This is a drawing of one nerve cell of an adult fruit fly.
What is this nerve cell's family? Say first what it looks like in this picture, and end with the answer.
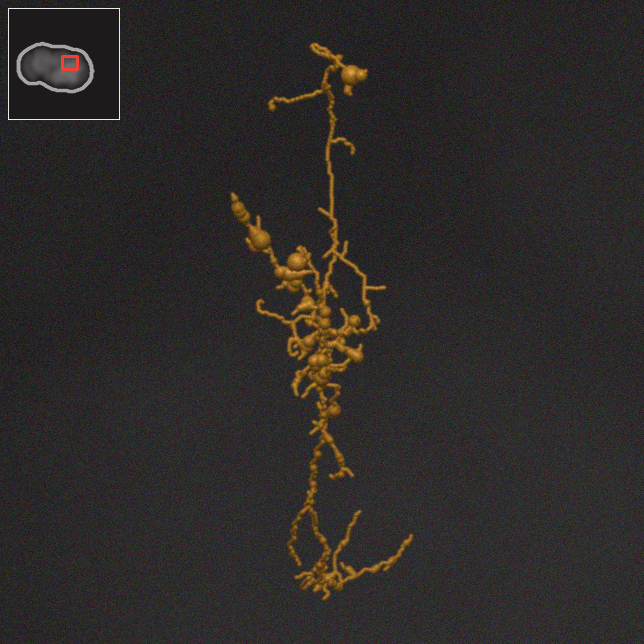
Its cell body lies at the top of the picture. Dozens of branch ends can be seen. This is a nerve-cord intrinsic neuron. The family is hemilineage 19A.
